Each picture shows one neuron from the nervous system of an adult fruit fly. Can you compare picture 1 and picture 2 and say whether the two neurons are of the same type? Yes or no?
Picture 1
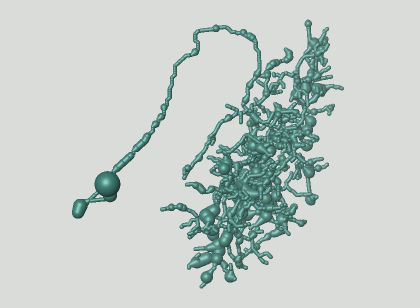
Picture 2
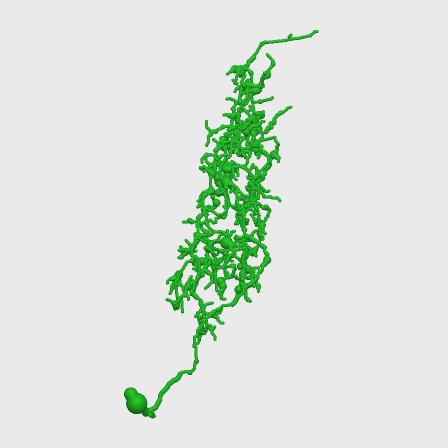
yes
